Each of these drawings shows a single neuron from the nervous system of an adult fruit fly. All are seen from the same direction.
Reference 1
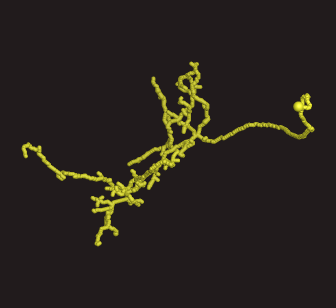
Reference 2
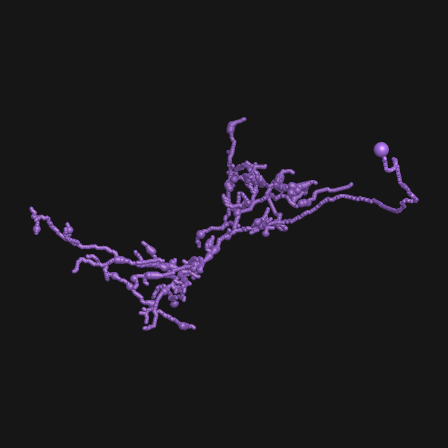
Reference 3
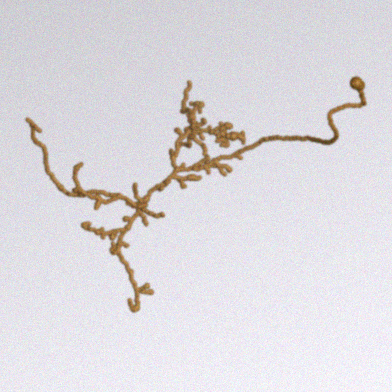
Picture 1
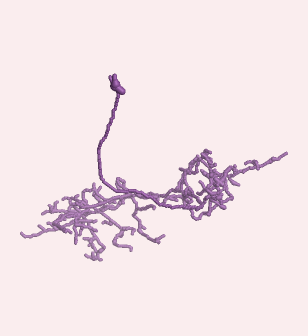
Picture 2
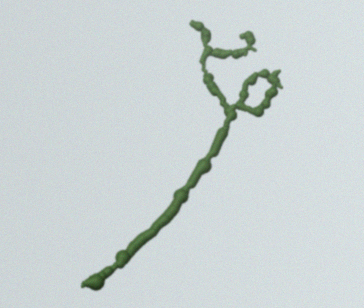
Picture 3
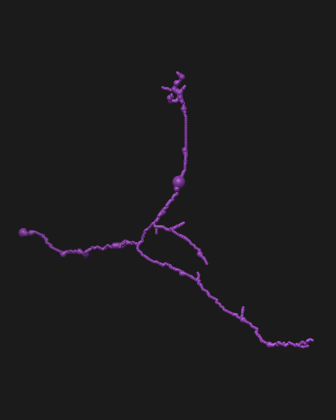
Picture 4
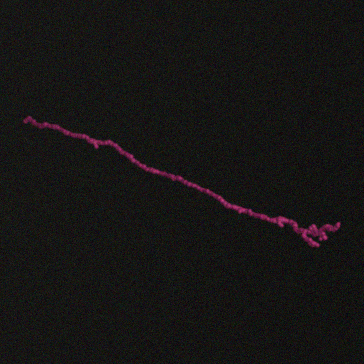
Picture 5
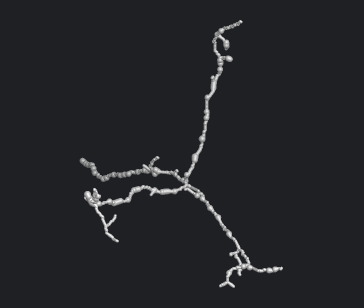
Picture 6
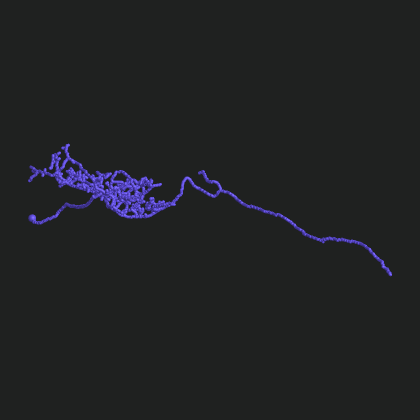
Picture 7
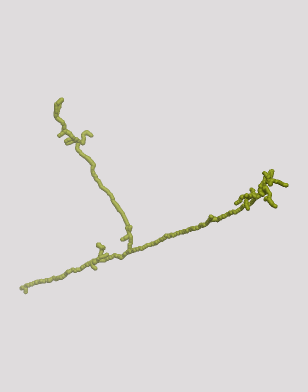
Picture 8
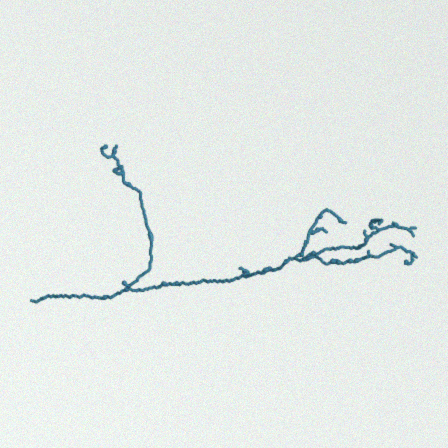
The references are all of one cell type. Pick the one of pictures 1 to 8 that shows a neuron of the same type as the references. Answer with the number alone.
1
